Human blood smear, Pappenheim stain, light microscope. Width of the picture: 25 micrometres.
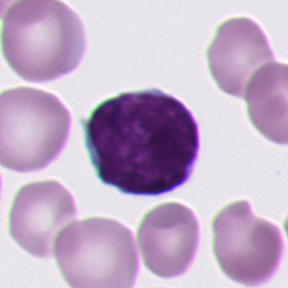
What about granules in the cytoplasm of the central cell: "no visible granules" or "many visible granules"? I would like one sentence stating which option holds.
Visible granules are absent from the cytoplasm of the cell.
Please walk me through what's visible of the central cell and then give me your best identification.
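The central cell is roughly round with a smooth edge and measures about 10 micrometres across. Its nucleus is round in outline and fills about 90% of the cell's area. The chromatin is dark purple and coarsely clumped, and no nucleoli can be seen. Cytoplasm shows only as a thin pale bluish rim, mainly along the left edge. This is a typical lymphocyte.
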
